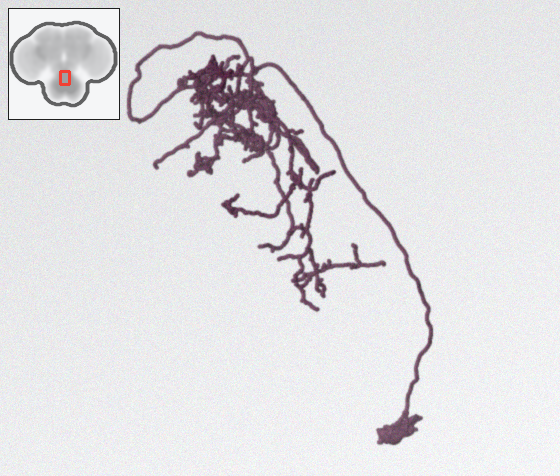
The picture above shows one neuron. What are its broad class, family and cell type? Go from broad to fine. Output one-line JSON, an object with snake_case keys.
{"broad_class": "nerve-cord intrinsic neuron", "family": "hemilineage 02A", "cell_type": "IN02A054"}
